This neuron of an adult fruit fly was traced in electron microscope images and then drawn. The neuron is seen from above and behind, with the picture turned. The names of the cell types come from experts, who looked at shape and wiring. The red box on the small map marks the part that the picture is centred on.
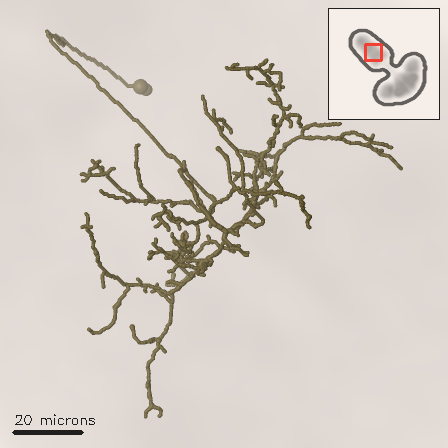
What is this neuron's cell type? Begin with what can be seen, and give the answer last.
It is in the nerve cord and does not reach the brain. By the scale bar it is about 120 microns tall in this view. The picture shows dozens of branch ends. It is a nerve-cord intrinsic neuron. It is of cell type IN00A054.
